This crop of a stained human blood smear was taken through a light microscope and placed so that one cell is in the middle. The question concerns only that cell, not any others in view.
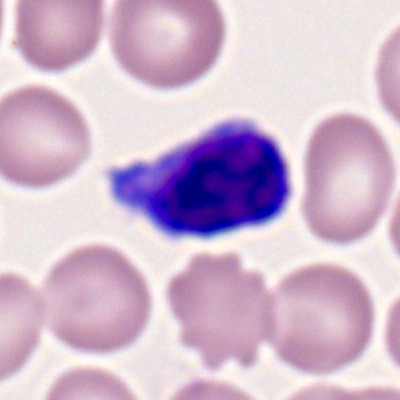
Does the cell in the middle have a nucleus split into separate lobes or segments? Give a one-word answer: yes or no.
No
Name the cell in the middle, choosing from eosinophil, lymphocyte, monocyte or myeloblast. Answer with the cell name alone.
lymphocyte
